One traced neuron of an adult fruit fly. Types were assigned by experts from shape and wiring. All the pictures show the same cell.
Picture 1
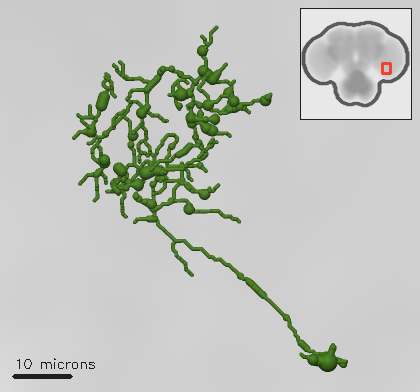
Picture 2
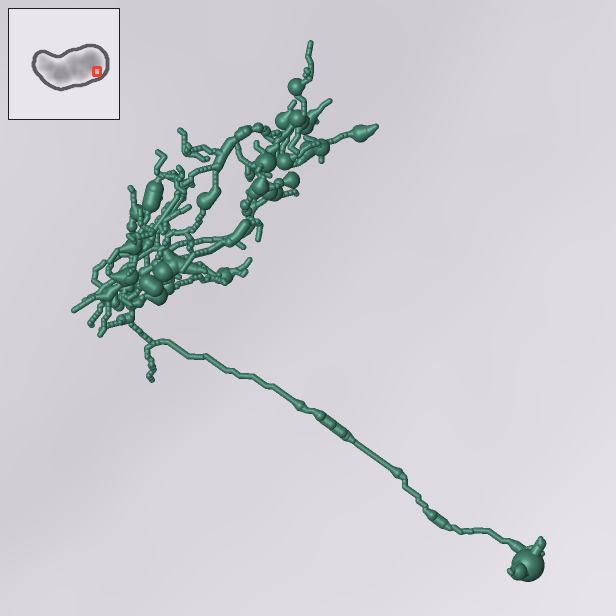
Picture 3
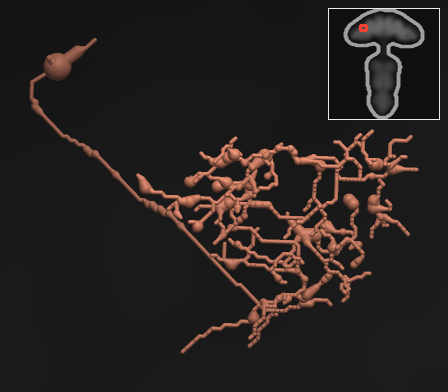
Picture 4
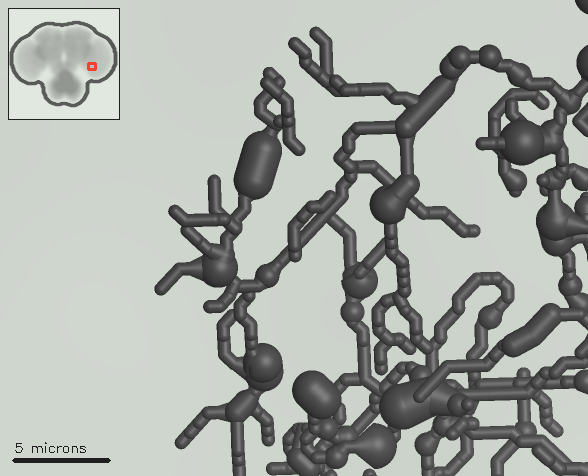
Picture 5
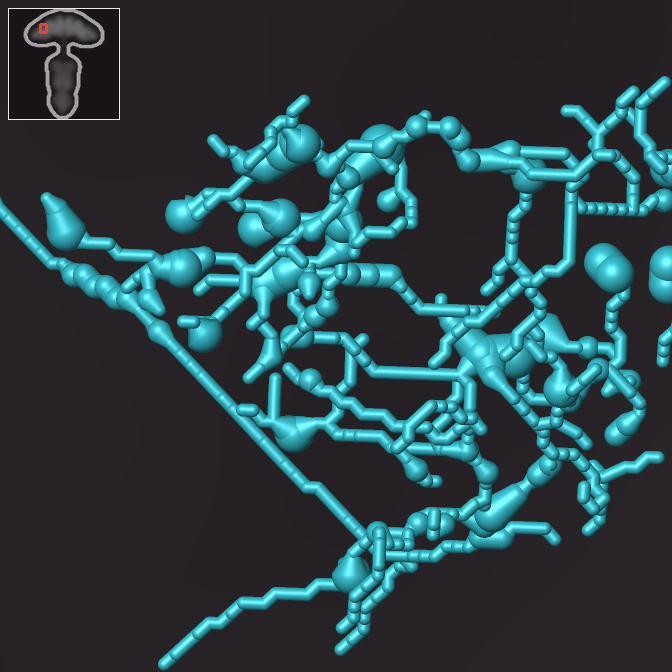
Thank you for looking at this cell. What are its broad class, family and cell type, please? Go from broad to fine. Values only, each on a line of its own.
optic-lobe intrinsic neuron
Cm
Cm3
